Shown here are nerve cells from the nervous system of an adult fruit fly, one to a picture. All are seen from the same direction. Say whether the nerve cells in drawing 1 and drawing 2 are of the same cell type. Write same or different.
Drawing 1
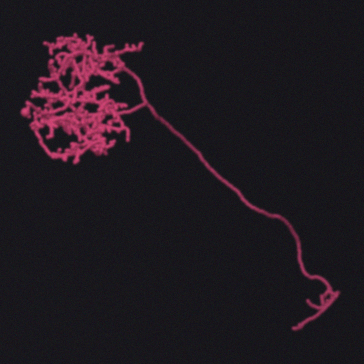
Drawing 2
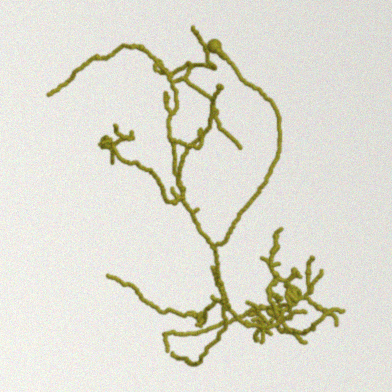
different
